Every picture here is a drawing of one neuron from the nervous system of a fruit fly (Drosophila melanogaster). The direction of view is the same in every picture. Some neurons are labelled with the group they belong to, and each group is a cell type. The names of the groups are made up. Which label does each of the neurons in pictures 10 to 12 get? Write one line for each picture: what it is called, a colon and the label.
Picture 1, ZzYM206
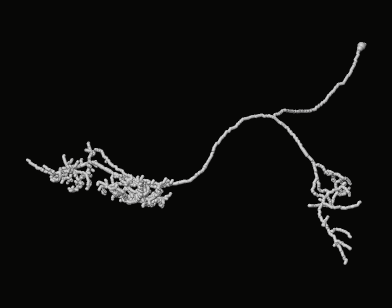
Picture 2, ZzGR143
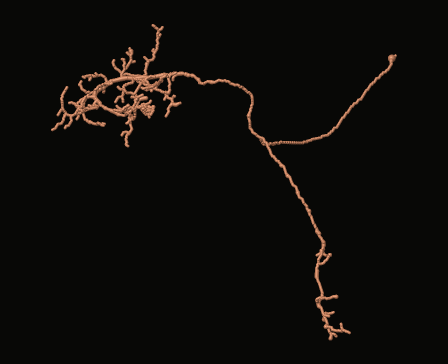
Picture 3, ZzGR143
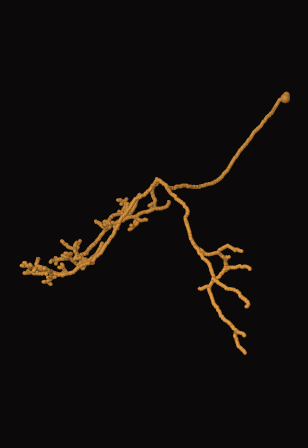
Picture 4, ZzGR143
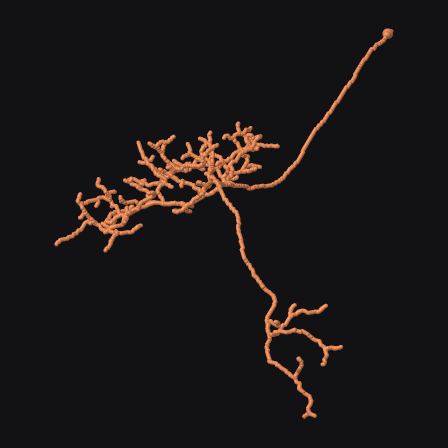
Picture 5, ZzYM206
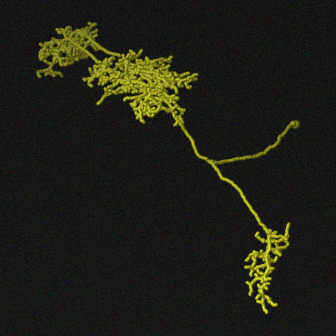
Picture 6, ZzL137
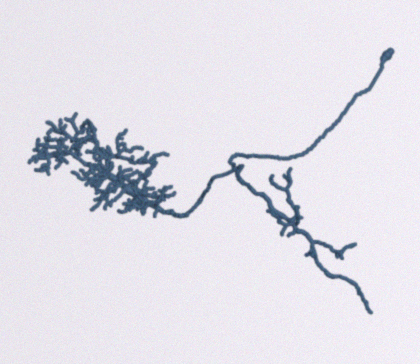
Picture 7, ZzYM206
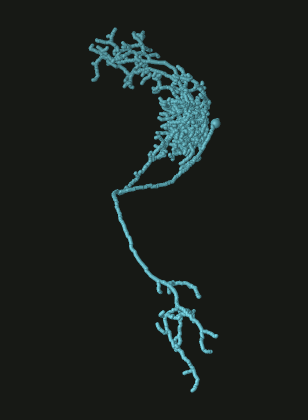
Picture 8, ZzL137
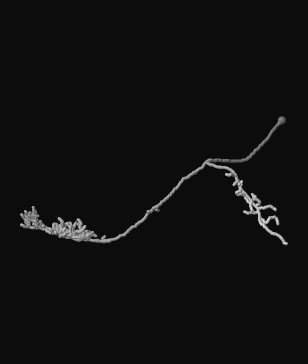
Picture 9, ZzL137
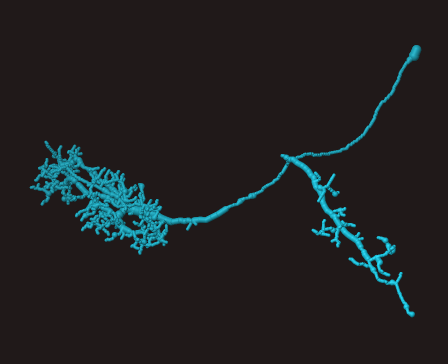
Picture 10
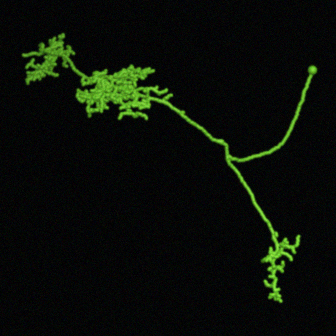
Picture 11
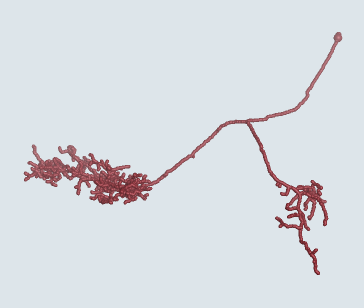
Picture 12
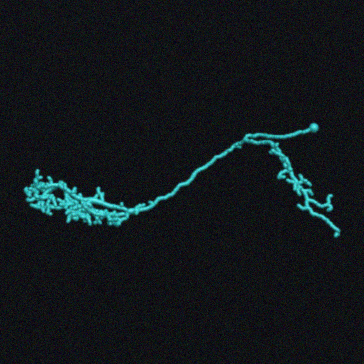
10: ZzYM206
11: ZzYM206
12: ZzL137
